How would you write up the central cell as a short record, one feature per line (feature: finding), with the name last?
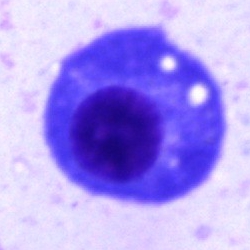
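Shape: roughly round, small notch in top edge
Chromatin: dense, staining dark purple
Cytoplasm: abundant, deep blue
Vacuoles: two distinct, clear and round, in upper right cytoplasm
Name: plasma cell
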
